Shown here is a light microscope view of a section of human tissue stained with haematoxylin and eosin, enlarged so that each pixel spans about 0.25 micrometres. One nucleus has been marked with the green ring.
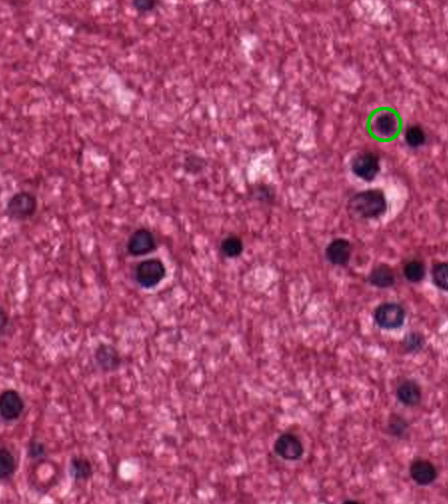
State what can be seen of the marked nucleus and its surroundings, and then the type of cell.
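The nucleus is small, round and smooth in outline. The nucleus stains dark and fairly evenly throughout, without visible inner detail at this scale. It is smaller than the two nuclei just below it, which sit in clear pale spaces. No distinct rim of cytoplasm is visible; the nucleus lies almost directly in the pink fibrillar background. It lies close beside another small, round, dark nucleus of similar size to its right, forming a loose cluster with the nuclei below. It is an oligodendrocyte.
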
